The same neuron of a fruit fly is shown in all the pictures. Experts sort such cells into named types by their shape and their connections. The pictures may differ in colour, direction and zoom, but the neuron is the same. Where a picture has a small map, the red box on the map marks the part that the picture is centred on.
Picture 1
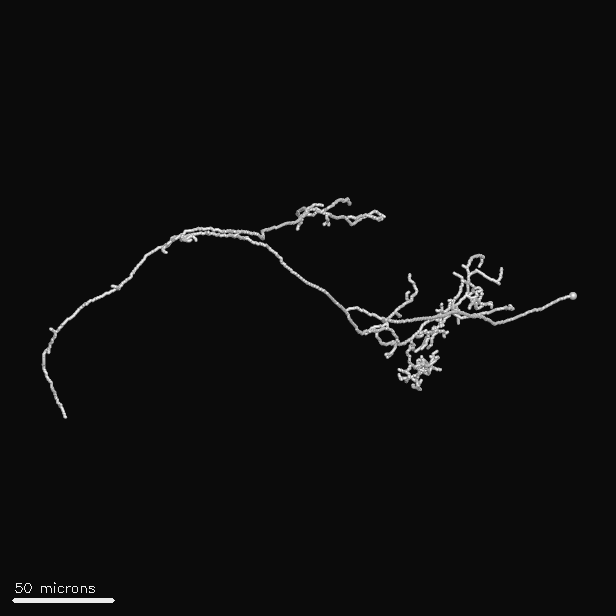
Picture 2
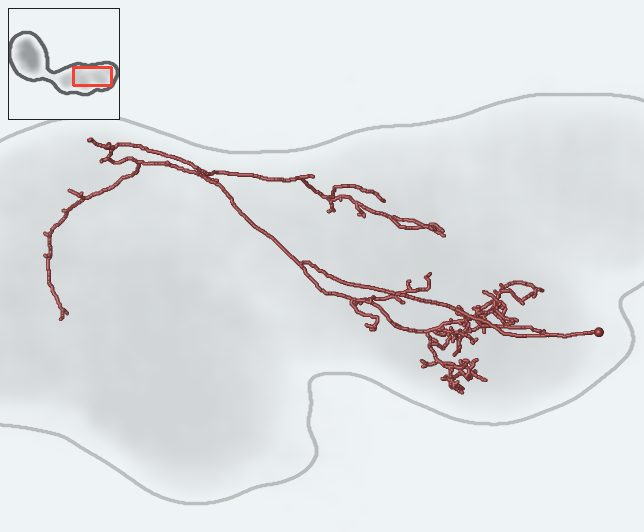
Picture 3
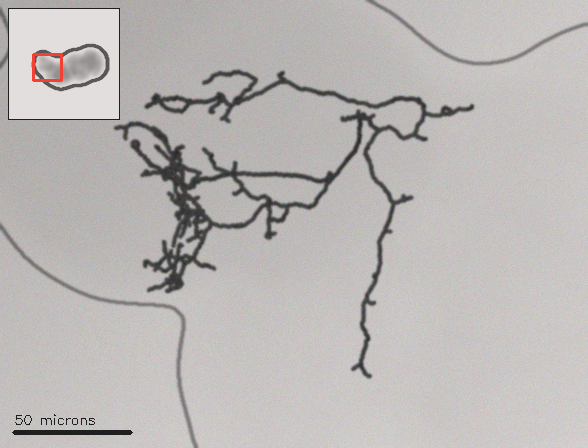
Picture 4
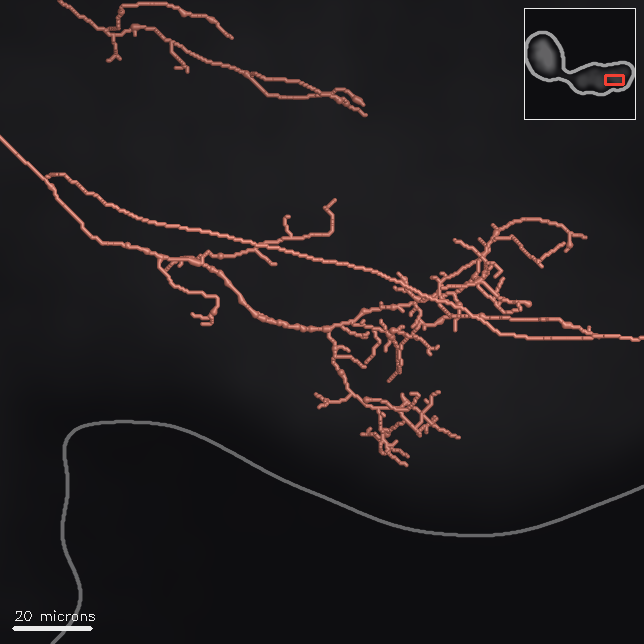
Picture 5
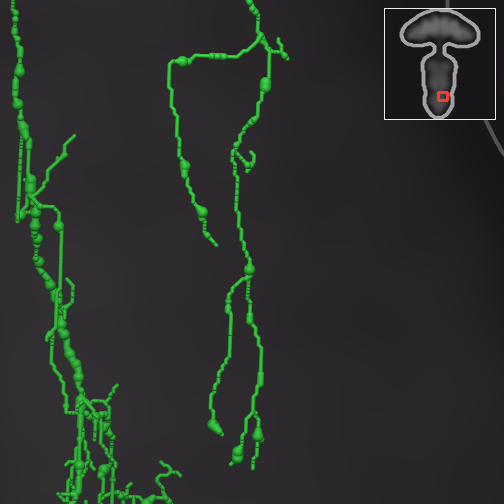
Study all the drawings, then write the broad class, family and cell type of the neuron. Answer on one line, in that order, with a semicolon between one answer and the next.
nerve-cord intrinsic neuron; hemilineage 06B; IN06B070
